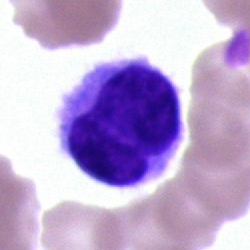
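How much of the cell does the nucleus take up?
Most of it, I'd say, leaving just a narrow rim of cytoplasm.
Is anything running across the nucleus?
Yes, a crease that splits it into two portions.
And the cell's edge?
It looks slightly ragged rather than sharply smooth.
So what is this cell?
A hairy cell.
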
